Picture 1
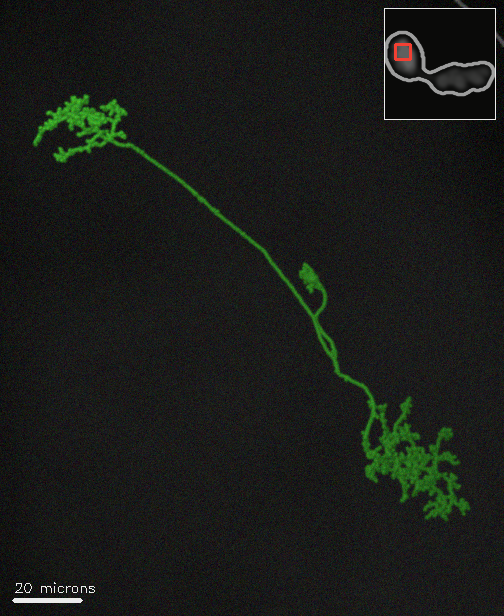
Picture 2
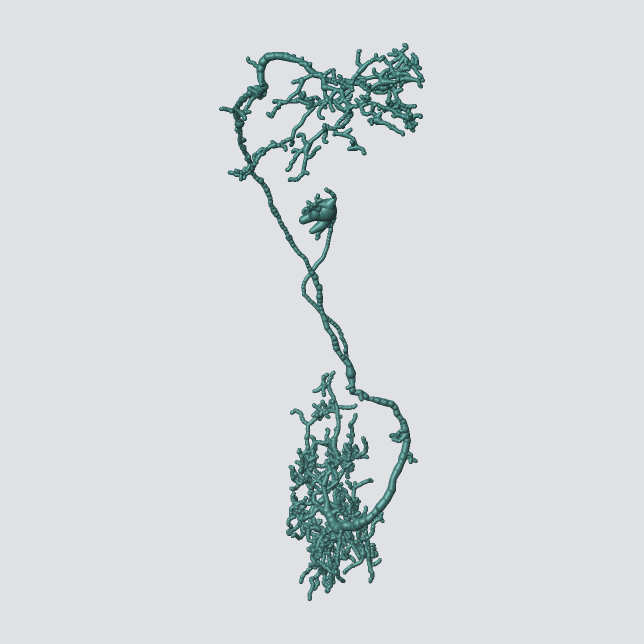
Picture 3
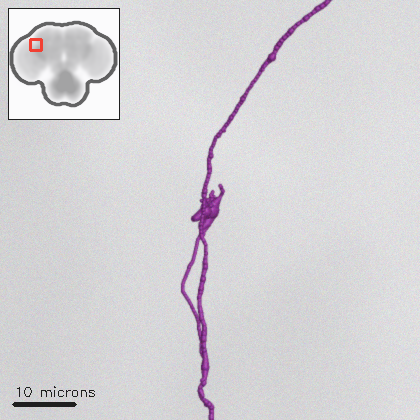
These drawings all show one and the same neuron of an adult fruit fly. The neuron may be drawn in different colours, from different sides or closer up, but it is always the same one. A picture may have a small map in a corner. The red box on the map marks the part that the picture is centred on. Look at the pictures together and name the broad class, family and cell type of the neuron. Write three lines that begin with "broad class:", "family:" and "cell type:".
broad class: visual projection neuron
family: hemilineage VPNd2
cell type: LC10a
